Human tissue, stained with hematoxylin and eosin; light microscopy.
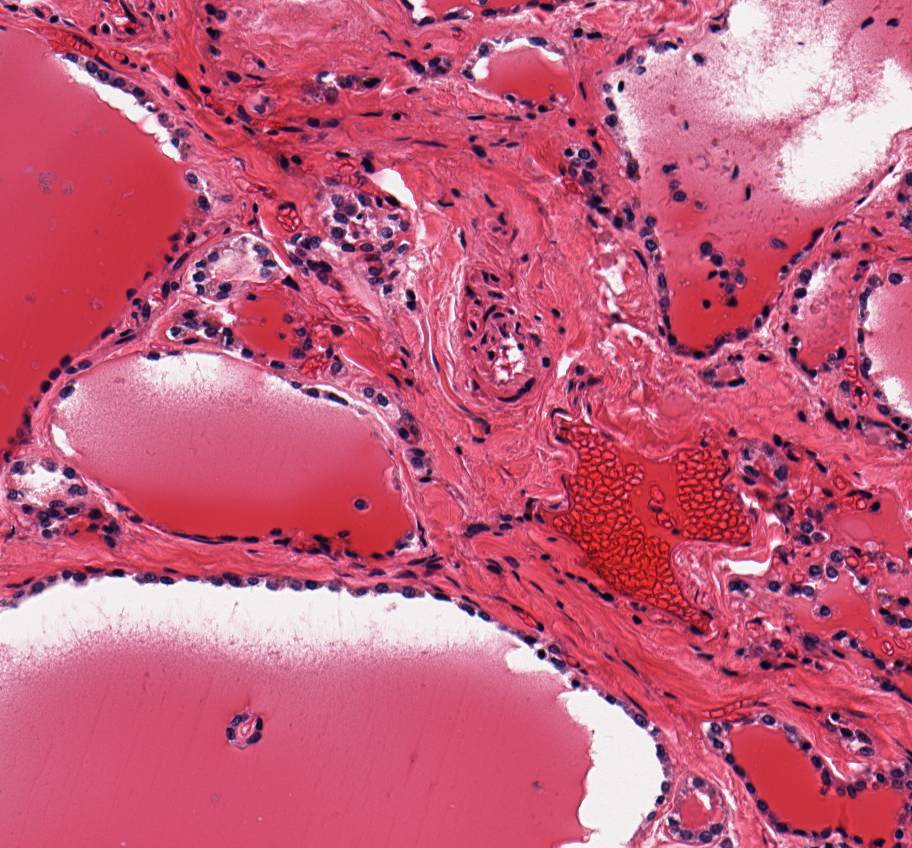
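Thyroid. Notice the large rounded follicles at the left, bottom and upper right, each full of homogeneous, deeply eosinophilic pink colloid. A band of fibrous stroma runs diagonally through the centre. Smaller follicles with less colloid gather along the right edge and in the stroma, and above the centre a small vessel has a concentric cellular wall.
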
